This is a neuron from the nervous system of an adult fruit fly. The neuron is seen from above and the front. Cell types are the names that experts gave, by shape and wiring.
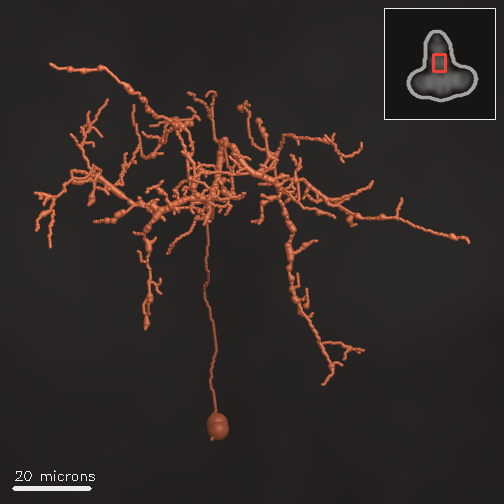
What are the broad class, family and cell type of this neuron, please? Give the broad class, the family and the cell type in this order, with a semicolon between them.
nerve-cord intrinsic neuron; hemilineage 00A; IN00A054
